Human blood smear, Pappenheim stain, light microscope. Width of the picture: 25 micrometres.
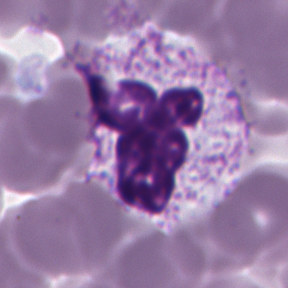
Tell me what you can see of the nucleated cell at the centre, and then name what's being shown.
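Chromatin dense, staining dark purple. Cytoplasm pale, almost colourless, plentiful around the nucleus; its band wider on the right of the nucleus than on the left. Granules spaced, pale cytoplasm showing between them. Segmented neutrophil.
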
